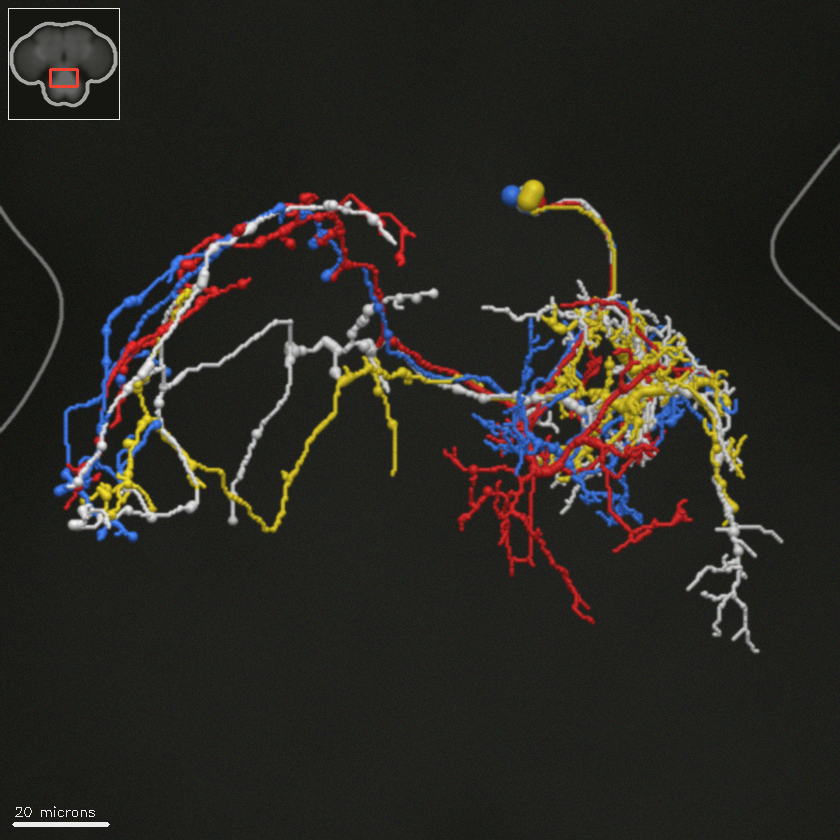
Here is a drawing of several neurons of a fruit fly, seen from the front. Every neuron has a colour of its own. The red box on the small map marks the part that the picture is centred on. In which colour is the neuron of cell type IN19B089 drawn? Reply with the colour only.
blue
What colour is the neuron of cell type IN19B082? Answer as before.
white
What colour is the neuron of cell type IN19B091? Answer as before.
yellow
